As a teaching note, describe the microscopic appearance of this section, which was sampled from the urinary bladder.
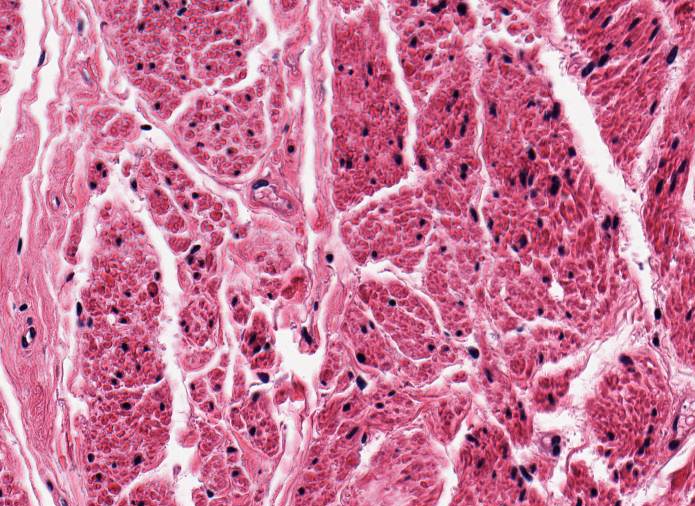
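Thin pale pink septa divide the whole field into many irregular bundles of tightly packed muscle fibres. In most bundles the fibres are cut across, appearing as many small rounded to polygonal profiles. Their cytoplasm is deep pinkish-red with eosin. Along the left edge runs a wavy pale pink fibrous strip holding a few elongated nuclei.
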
